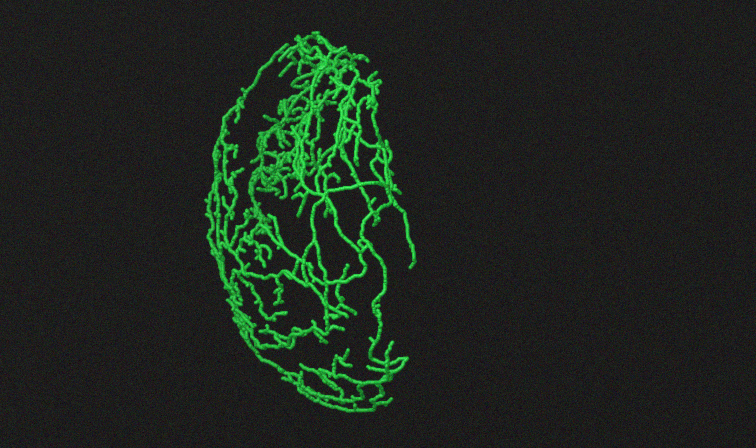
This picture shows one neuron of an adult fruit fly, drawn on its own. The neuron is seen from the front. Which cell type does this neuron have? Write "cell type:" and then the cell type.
cell type: Mi19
